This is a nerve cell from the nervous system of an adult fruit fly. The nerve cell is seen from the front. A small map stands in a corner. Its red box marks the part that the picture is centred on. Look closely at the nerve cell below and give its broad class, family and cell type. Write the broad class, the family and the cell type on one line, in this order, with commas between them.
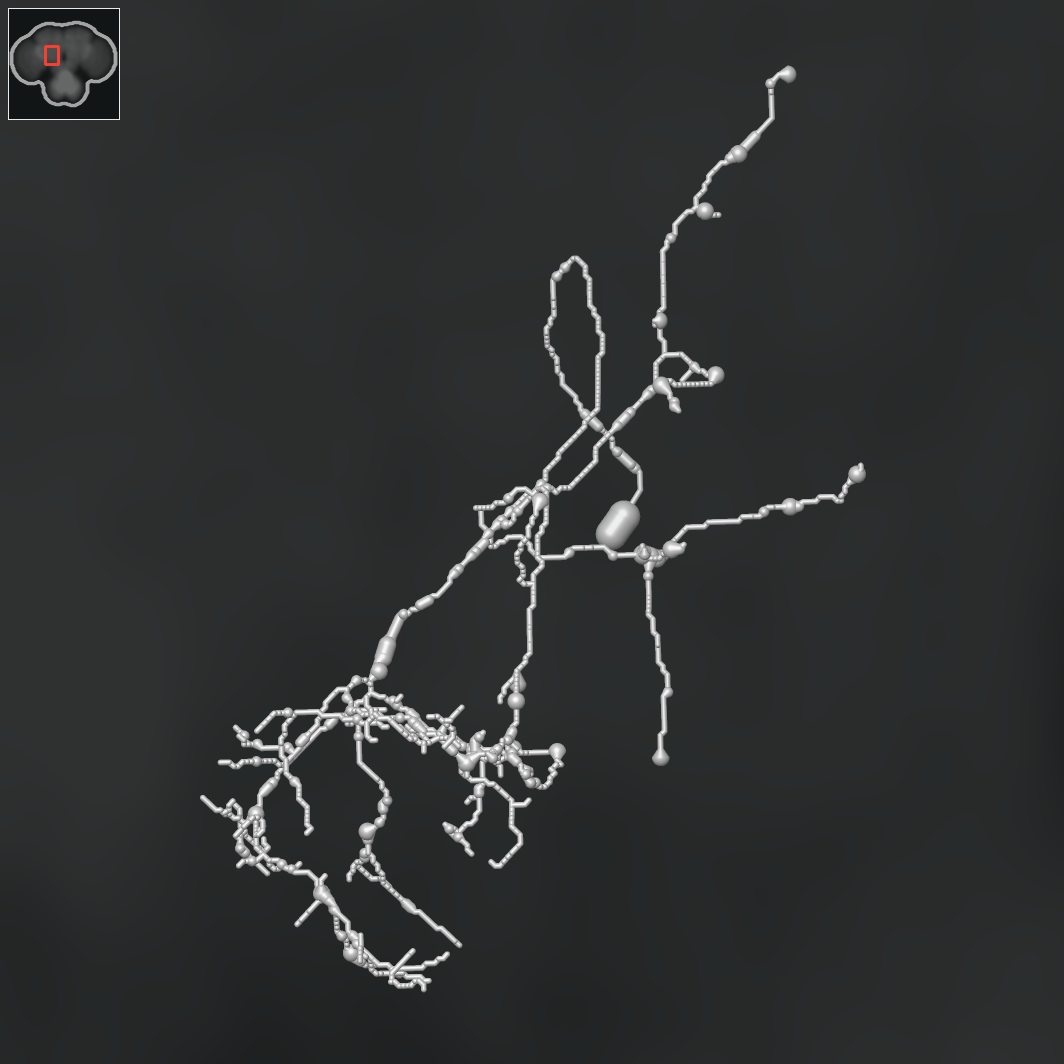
central-brain intrinsic neuron, hemilineage DM5_ventral, WED162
